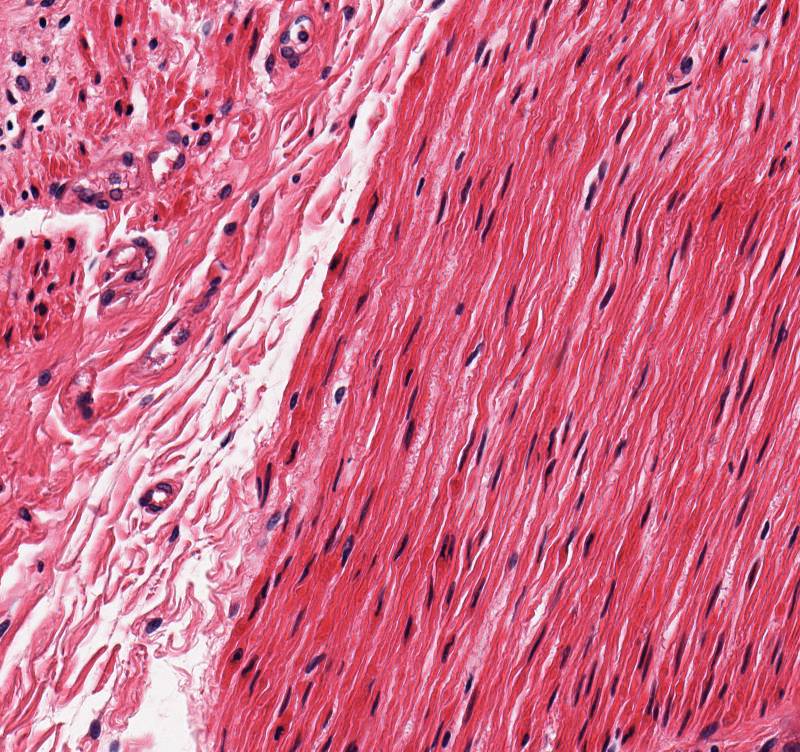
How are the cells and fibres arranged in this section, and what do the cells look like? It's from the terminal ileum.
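On the right, a dense band of smooth muscle; on the left, looser connective tissue. In that right-hand band the fibres run in parallel, obliquely from lower left to upper right. Their nuclei are elongated and cigar-shaped, and the cytoplasm stains a strong, deep pink-red.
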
